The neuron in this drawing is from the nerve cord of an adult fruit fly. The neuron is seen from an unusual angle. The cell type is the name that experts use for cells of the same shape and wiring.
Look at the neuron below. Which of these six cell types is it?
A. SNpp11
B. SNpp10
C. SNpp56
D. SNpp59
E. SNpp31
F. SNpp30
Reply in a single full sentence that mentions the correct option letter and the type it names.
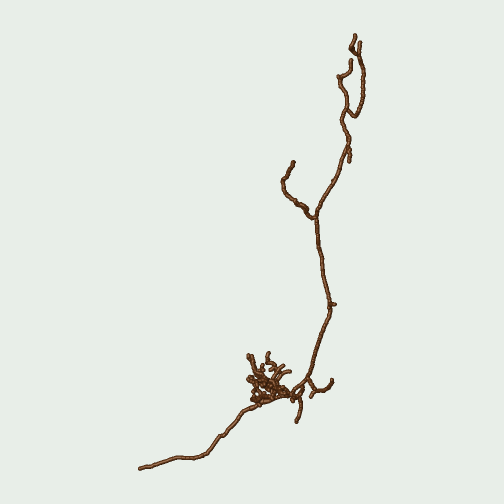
In option E is SNpp31, which is the cell type of the neuron.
